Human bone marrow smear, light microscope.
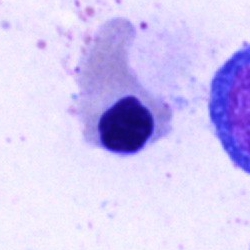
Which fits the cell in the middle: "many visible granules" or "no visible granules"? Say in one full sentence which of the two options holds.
Its cytoplasm is free of any visible granules.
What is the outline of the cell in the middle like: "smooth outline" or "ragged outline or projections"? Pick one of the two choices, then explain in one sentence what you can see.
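Ragged outline or projections. The cell outline is irregular, with a broad tongue of cytoplasm extending upward above the nucleus.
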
